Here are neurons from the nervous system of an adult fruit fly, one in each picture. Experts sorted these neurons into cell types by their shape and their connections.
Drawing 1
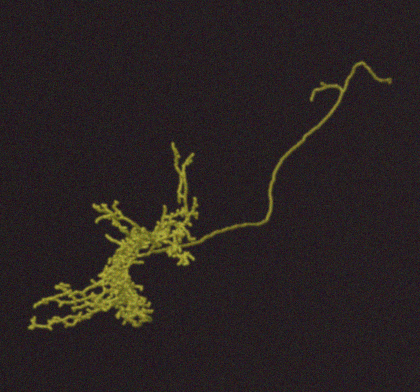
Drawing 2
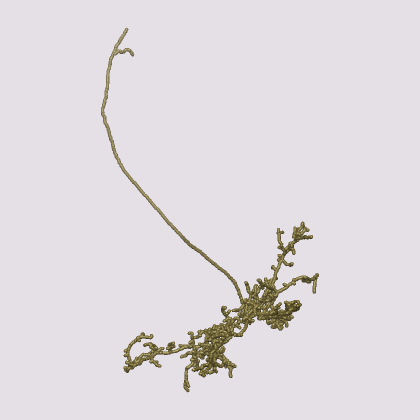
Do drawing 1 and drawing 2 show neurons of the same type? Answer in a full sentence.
They are of the same cell type.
